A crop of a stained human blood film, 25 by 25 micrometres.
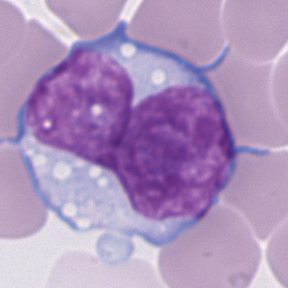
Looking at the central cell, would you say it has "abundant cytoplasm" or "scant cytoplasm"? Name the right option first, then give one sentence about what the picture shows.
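Abundant cytoplasm. The cytoplasm is plentiful and pale grey-blue.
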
